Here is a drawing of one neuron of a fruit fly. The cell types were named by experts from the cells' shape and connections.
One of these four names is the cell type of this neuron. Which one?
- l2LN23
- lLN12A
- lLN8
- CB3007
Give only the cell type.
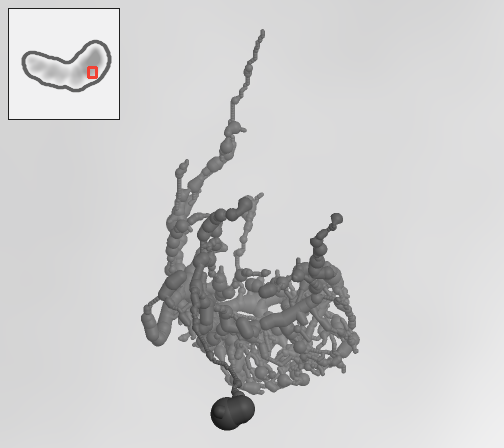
l2LN23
